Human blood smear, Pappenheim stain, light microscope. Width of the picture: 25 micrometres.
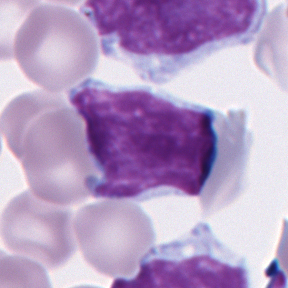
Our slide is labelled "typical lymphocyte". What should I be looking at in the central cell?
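Nucleus: a single unlobed mass filling most of the cell.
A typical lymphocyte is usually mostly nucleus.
Consistent. Cytoplasm: scant, a thin pale greyish-blue rim around the nucleus.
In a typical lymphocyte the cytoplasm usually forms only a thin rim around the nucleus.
Also consistent. Chromatin: deep purple, with a fine, faintly streaky texture.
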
